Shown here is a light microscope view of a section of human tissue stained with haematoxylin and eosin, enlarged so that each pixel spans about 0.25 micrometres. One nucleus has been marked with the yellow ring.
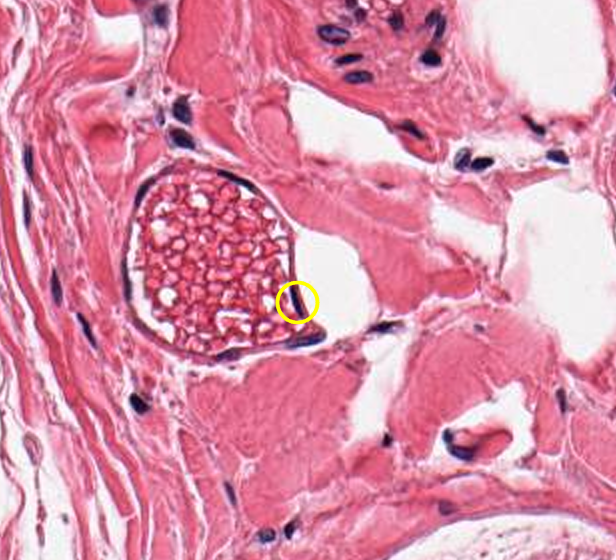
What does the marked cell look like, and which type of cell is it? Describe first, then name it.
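The nucleus is thin, elongated and flattened, drawn out like a curved sliver rather than round or oval. The nucleus stains dark purple and evenly, with no visible internal detail. Almost no cytoplasm is visible around the nucleus; the cell is a thin line pressed between the packed red cells inside and the pale clear space outside the vessel. Its nucleus is narrower than the plump oval nuclei in the surrounding tissue. This is an endothelial cell.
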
